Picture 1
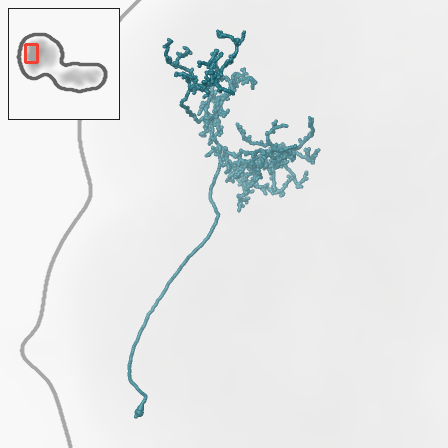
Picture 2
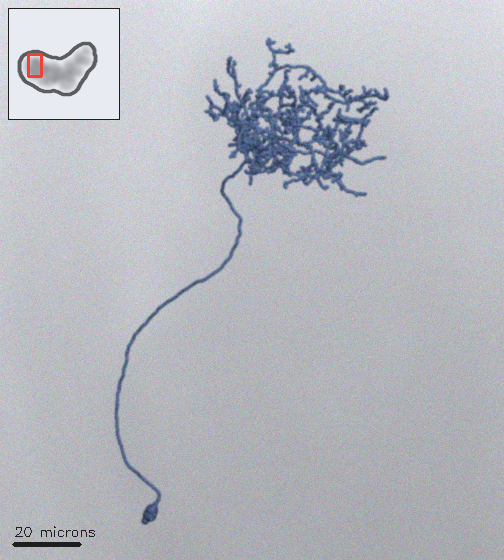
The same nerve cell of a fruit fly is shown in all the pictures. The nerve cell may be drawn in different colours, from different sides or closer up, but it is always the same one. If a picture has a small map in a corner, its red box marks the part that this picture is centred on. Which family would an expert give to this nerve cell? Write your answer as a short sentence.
The family is hemilineage LHa2.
